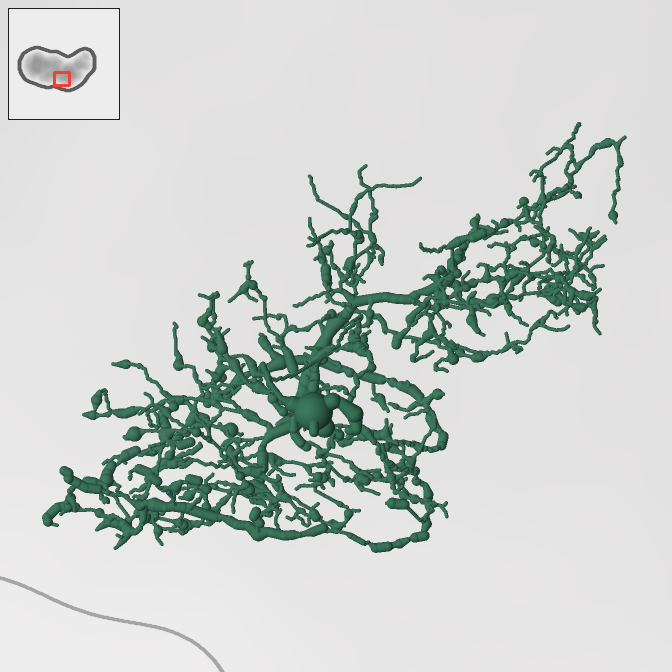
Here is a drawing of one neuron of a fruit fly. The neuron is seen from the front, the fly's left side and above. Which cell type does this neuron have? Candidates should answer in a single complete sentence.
This neuron represents the cell type IN09A013.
